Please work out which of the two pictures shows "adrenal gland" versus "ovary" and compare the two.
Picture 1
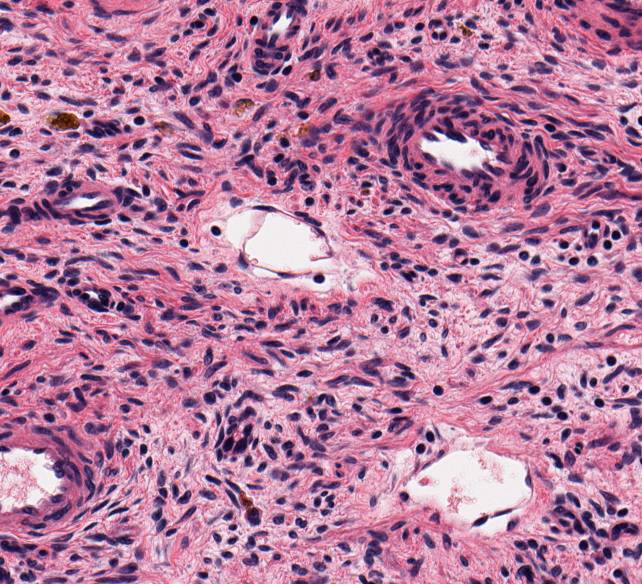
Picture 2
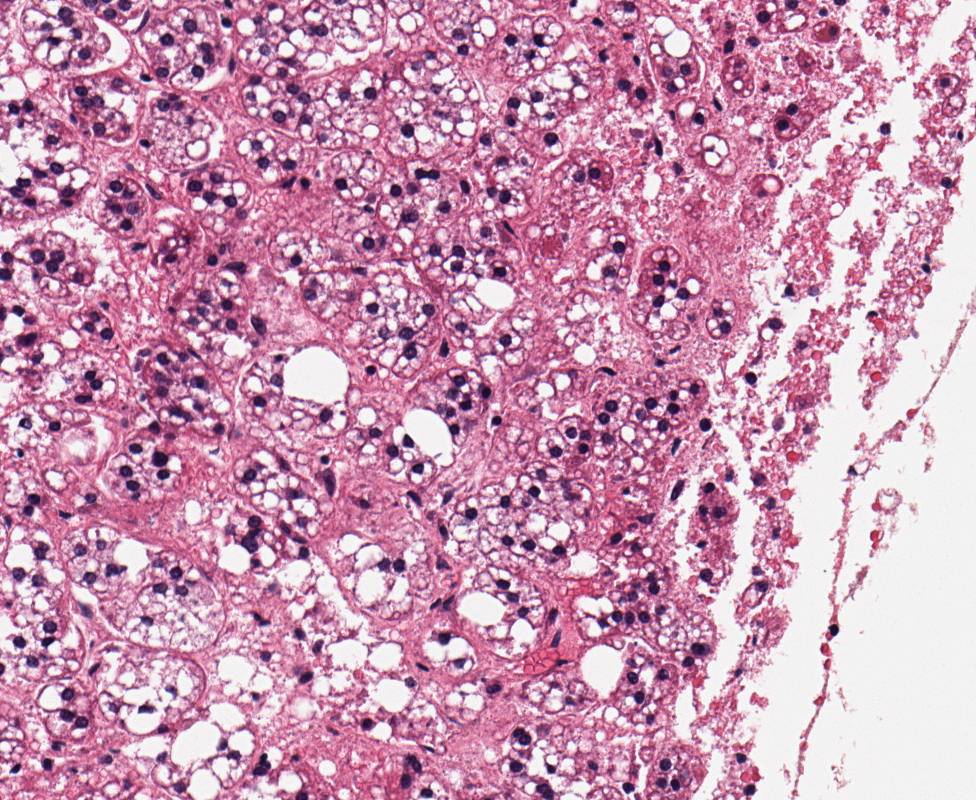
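Ovary is picture 1 and adrenal gland is picture 2. On arrangement, picture 1 is wholly a cellular spindle-cell stroma of fine, wavy pink collagen fibres, looser and paler in places, with no epithelium anywhere, while picture 2 has nests of cells separated by delicate septa. On nuclei, those in picture 1 are mostly dark, ovoid to spindle-shaped and lie among the collagen with little distinct cytoplasm, whereas the nested cells of picture 2 have small, round, darkly stained nuclei and the septa carry elongated spindle-shaped ones. On cytoplasm, most cells in picture 2 are pale and bubbly with many small clear vacuoles.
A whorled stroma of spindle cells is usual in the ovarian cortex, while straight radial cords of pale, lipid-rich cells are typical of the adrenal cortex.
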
